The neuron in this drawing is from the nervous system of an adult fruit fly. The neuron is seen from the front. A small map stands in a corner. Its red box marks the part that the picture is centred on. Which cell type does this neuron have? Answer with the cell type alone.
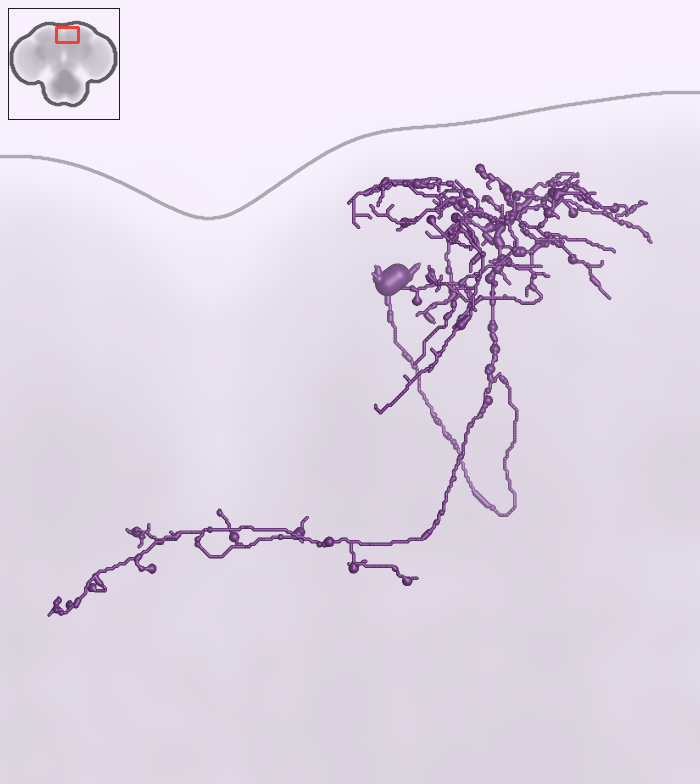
FB7F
